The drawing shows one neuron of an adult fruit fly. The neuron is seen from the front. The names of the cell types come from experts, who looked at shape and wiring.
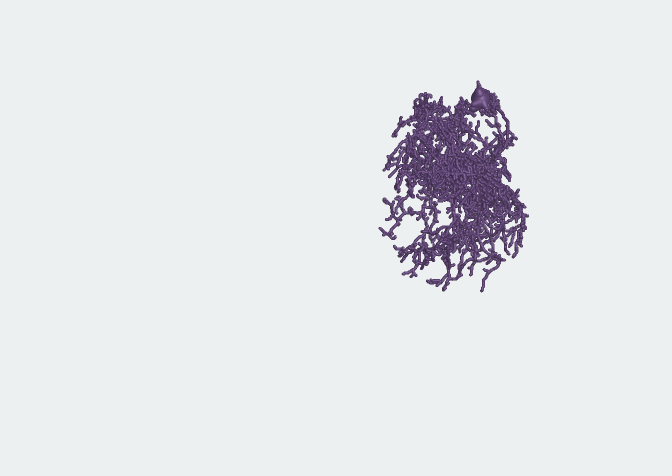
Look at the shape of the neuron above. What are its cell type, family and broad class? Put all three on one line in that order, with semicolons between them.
Sternotrochanter MN; hemilineage 17X; motor neuron of the nerve cord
